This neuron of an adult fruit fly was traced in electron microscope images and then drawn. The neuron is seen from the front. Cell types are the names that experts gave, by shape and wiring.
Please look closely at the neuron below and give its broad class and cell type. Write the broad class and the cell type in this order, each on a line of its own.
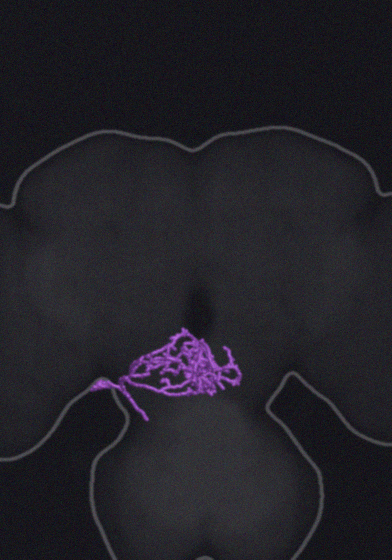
motor neuron of the brain
MN13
